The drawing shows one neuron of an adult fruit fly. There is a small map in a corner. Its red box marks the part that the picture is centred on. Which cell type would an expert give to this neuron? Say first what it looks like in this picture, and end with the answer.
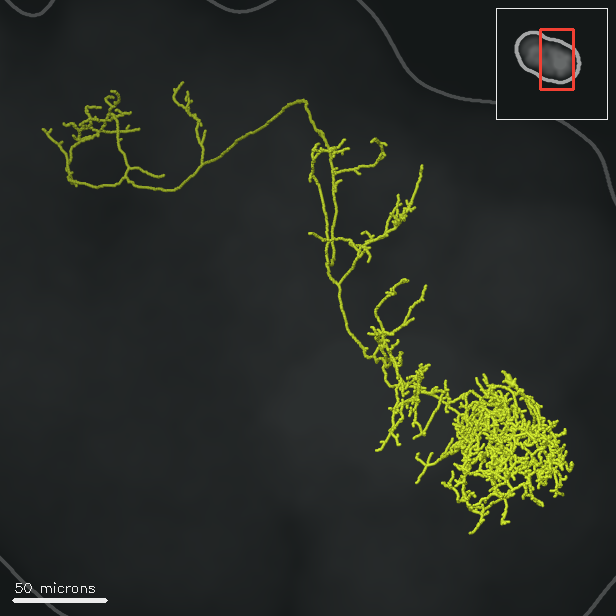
From left to right in the picture it spans about 300 microns. The picture shows dozens of branch ends. This is an ascending neuron. It is of cell type AN08B023.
